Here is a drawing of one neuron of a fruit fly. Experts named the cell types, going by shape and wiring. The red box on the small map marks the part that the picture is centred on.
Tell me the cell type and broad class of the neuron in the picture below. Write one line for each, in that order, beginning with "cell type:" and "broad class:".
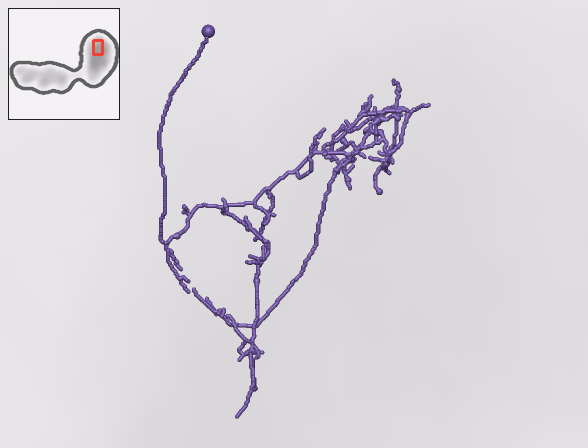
cell type: CB2947
broad class: central-brain intrinsic neuron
